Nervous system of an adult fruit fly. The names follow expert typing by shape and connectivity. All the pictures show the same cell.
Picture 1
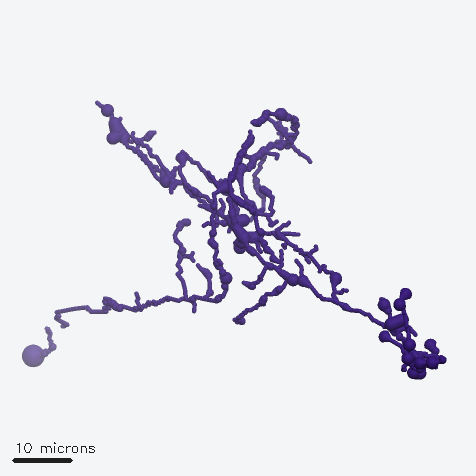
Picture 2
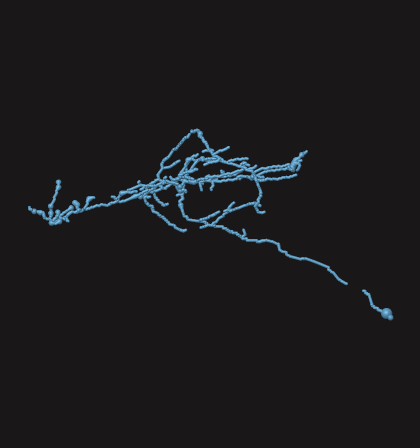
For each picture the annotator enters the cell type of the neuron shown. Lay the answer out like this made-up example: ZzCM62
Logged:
IN02A064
